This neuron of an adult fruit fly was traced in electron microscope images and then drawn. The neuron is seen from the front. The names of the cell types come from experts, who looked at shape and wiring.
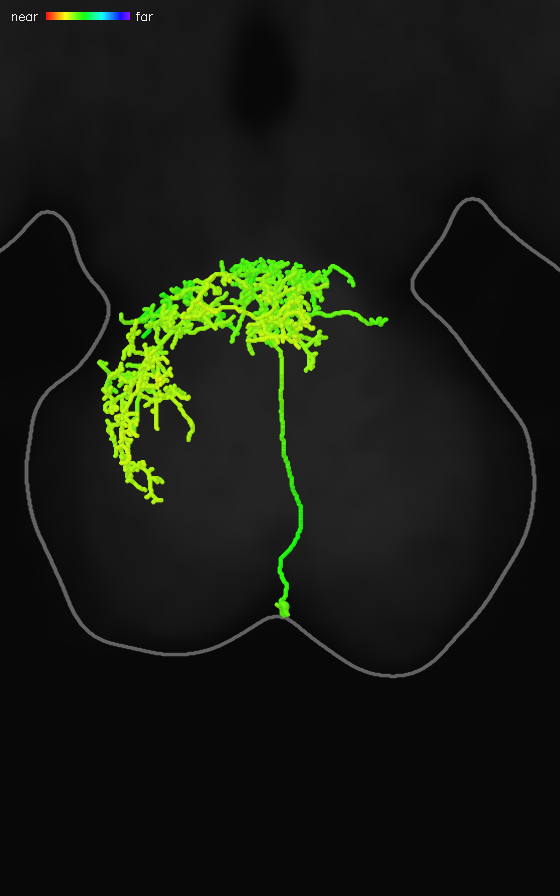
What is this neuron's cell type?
IN06B013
